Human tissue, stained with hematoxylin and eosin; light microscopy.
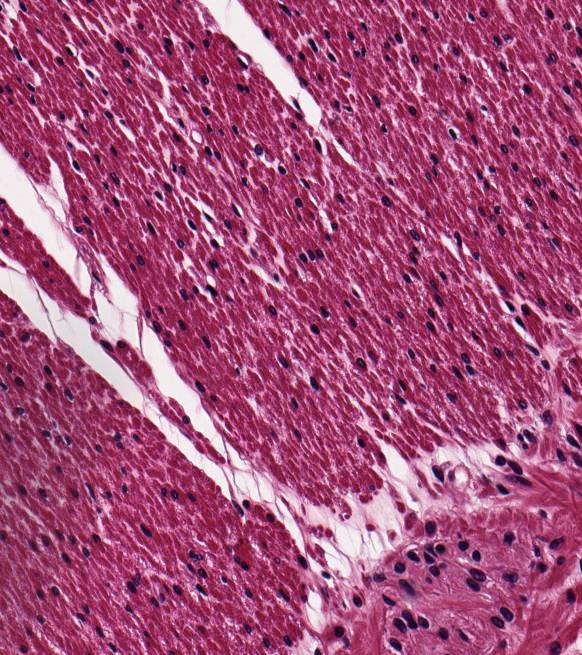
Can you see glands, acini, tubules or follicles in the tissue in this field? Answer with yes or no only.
No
